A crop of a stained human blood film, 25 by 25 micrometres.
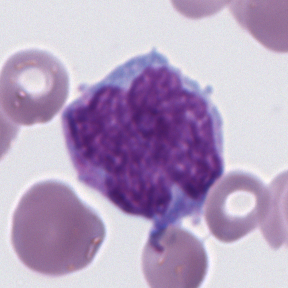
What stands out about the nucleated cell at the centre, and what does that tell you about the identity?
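Angular and irregular, the outline of this cell is not round. Clefts divide its irregular nucleus into several lobes. The cytoplasm shows no visible granules, and a tapering cytoplasmic tail extends from the bottom of the cell. The cell is an atypical promyelocyte.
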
